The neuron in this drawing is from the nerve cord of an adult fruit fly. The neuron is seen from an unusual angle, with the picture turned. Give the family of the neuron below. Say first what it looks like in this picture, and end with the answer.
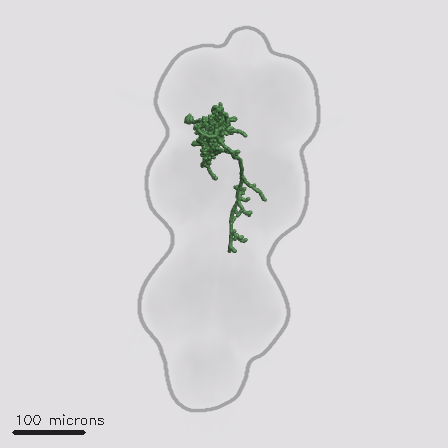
From top to bottom in the picture it spans about 200 microns. In this view it is taller than it is wide. This is a nerve-cord intrinsic neuron. The family is hemilineage 06A.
